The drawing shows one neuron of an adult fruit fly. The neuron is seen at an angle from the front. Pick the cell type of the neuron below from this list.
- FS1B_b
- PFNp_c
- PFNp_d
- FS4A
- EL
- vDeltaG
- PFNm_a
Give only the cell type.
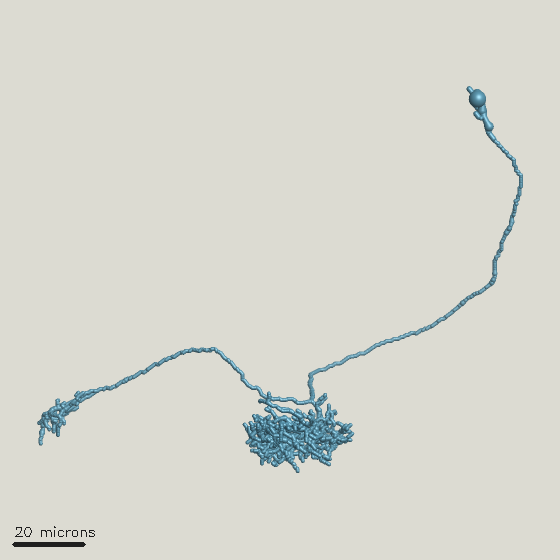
EL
